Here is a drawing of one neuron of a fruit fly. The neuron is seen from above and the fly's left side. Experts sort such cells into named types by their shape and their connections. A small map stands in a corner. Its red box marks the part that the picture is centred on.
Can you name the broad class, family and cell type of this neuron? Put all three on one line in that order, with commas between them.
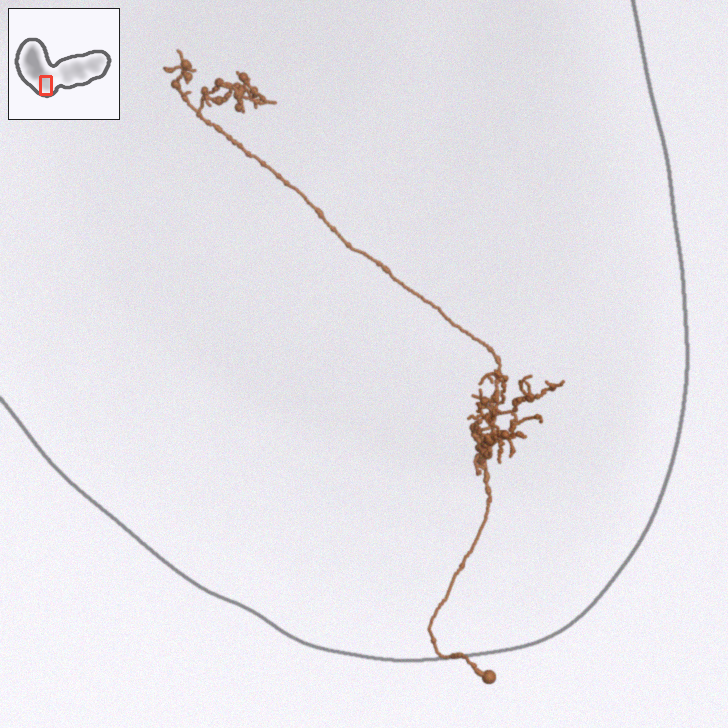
optic-lobe intrinsic neuron, Tm, Tm33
